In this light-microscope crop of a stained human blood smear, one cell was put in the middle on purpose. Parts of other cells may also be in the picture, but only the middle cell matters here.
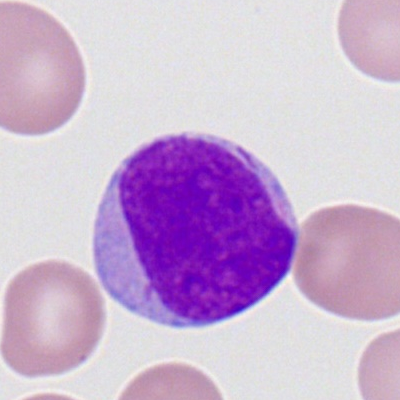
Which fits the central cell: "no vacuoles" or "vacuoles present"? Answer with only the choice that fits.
No vacuoles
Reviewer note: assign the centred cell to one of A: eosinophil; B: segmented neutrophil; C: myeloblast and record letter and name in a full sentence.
Option C, which names the central cell as a myeloblast, is correct.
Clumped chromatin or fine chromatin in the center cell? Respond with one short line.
Its nuclear chromatin is gathered into coarse clumps.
